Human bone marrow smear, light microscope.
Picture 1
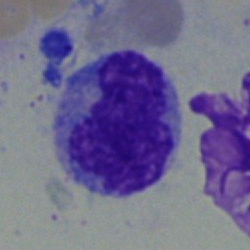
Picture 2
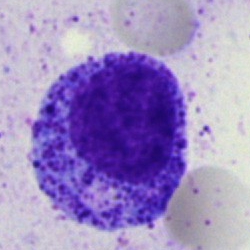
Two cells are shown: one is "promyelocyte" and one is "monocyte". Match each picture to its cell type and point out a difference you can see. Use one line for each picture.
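Picture 1 is a monocyte. No distinct granules are visible in the cytoplasm.
Picture 2 is a promyelocyte. Coarse dark purple granules are crowded through the cytoplasm.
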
